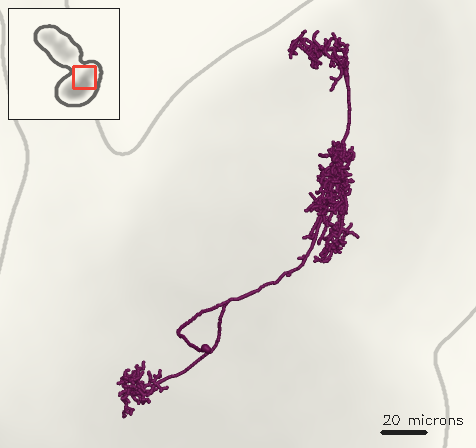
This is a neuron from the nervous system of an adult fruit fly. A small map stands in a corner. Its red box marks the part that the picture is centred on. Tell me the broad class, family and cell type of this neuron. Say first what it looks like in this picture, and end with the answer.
The cell body is at the bottom of the picture. From top to bottom in the picture it spans about 180 microns. Dozens of branch ends can be seen. It is a visual projection neuron. Its family is hemilineage VPNd1. Its cell type is LPLC4.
